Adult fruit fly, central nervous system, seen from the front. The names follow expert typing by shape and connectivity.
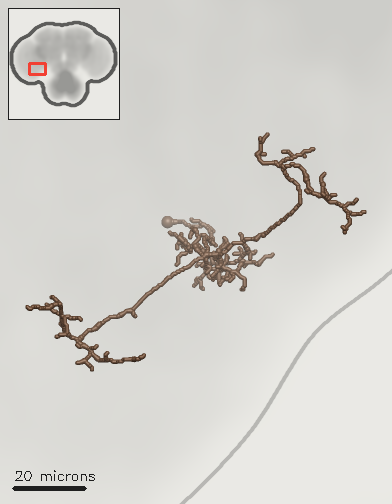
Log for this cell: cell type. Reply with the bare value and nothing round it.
Y13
